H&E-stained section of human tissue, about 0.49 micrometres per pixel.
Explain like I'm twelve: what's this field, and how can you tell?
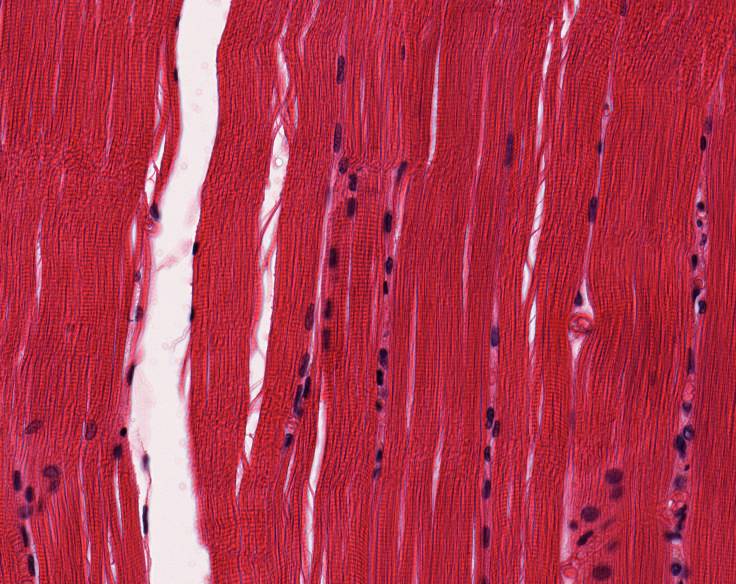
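This is skeletal muscle. Look at the long fibres running roughly top to bottom across the whole field, with fine cross-striations along their length and intensely deep red cytoplasm. Find the nuclei: dark purple, elongated, lying along the fibre edges, not in the centres.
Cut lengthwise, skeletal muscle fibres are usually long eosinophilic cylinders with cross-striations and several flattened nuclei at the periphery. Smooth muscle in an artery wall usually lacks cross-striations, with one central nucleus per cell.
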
